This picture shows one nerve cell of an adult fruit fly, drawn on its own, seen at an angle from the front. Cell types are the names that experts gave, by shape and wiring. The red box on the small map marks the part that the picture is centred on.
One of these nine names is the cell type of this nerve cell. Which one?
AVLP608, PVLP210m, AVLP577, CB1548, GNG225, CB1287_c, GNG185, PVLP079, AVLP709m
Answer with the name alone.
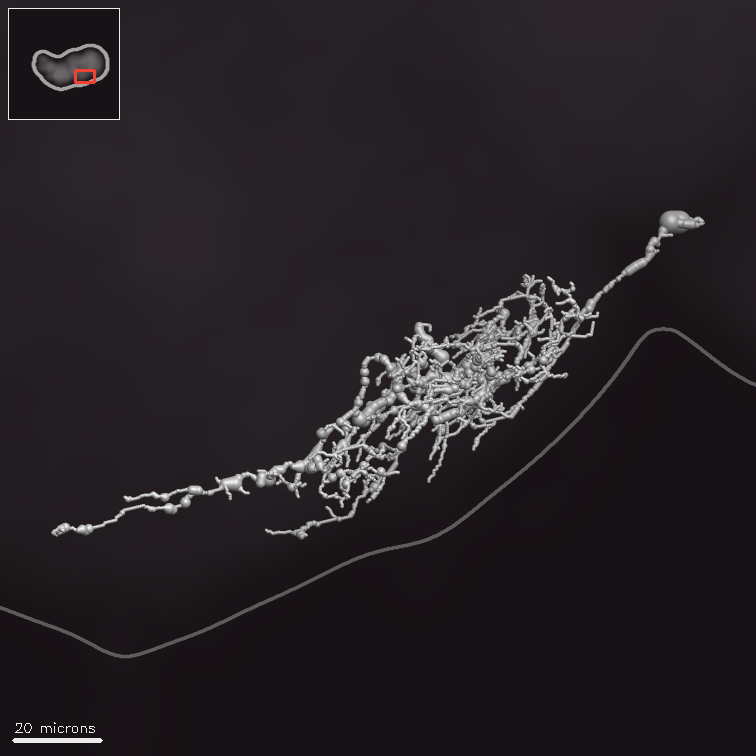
GNG225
